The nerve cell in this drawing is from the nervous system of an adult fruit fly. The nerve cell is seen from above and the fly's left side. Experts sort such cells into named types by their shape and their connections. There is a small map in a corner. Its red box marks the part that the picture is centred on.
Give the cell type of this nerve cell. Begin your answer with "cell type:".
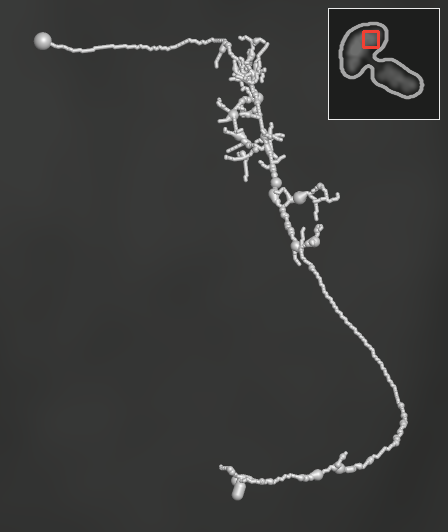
cell type: Tm12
